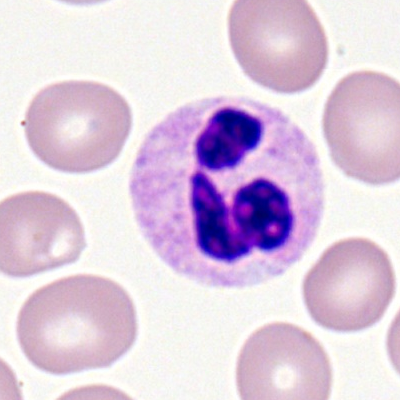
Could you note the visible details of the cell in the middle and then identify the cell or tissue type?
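Outline first: round and smooth. Next, the nucleus, divided into three lobes, with the upper lobe lying apart from the two lower ones. Last, the cytoplasm: abundant, pale pink-lilac, surrounding the nucleus. The cell is a segmented neutrophil.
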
